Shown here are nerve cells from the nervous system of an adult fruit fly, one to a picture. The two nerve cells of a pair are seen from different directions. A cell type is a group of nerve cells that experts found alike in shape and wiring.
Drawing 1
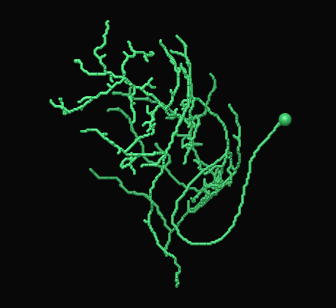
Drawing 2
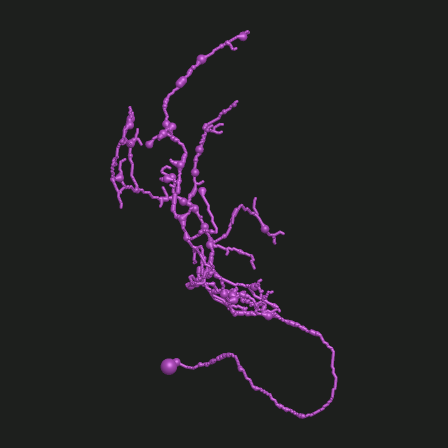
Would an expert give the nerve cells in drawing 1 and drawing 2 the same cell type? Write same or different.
different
